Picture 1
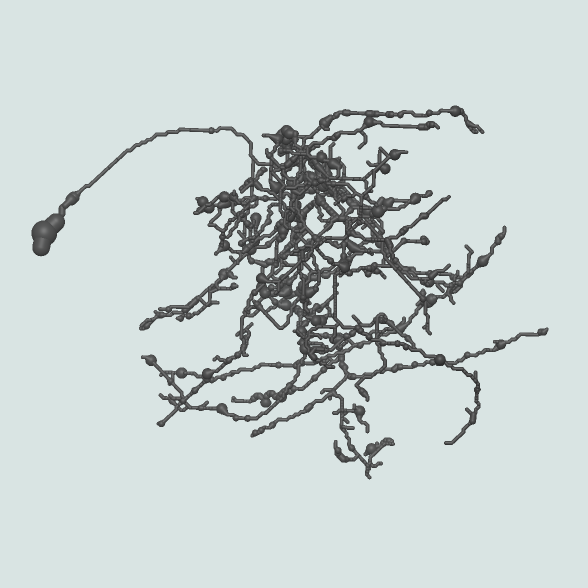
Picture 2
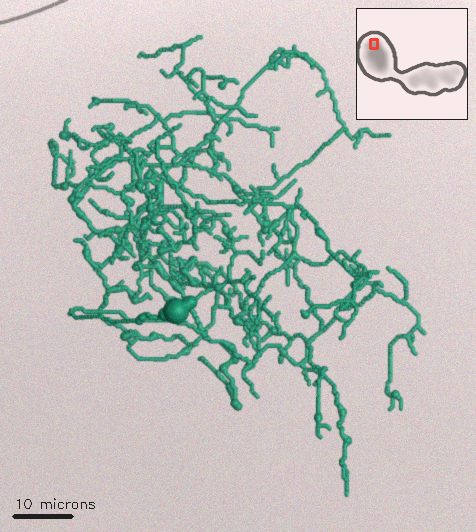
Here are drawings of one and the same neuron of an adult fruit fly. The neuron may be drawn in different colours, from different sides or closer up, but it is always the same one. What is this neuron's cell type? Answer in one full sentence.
To the cell type SLP155 belongs this neuron.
